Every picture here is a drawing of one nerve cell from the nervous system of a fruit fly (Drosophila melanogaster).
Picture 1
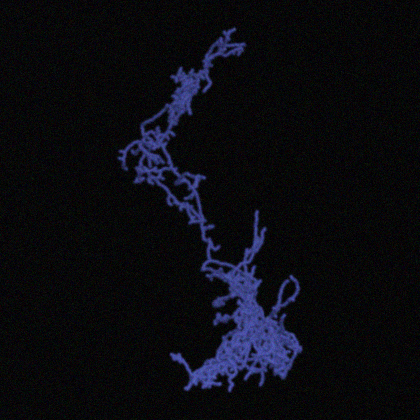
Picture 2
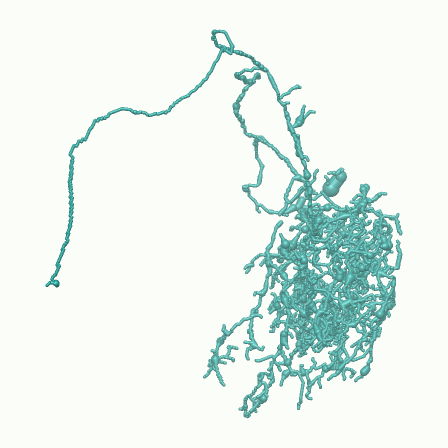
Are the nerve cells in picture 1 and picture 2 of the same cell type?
no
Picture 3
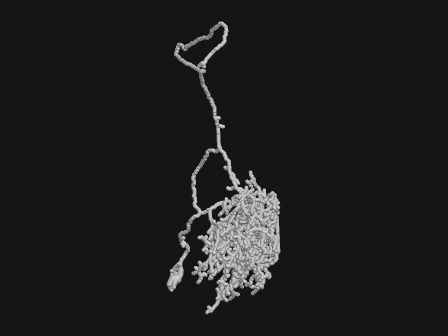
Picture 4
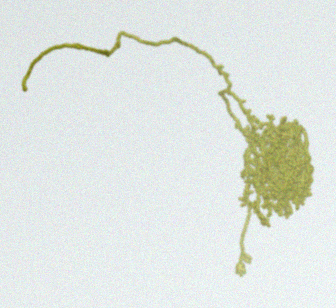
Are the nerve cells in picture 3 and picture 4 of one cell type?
yes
